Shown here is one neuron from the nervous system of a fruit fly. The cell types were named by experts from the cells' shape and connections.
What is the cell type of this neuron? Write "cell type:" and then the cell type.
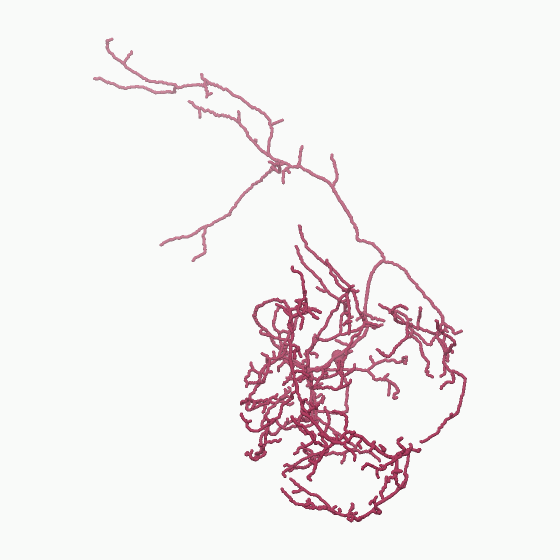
cell type: IN09A012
